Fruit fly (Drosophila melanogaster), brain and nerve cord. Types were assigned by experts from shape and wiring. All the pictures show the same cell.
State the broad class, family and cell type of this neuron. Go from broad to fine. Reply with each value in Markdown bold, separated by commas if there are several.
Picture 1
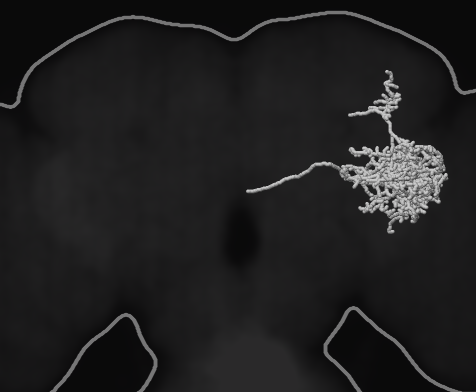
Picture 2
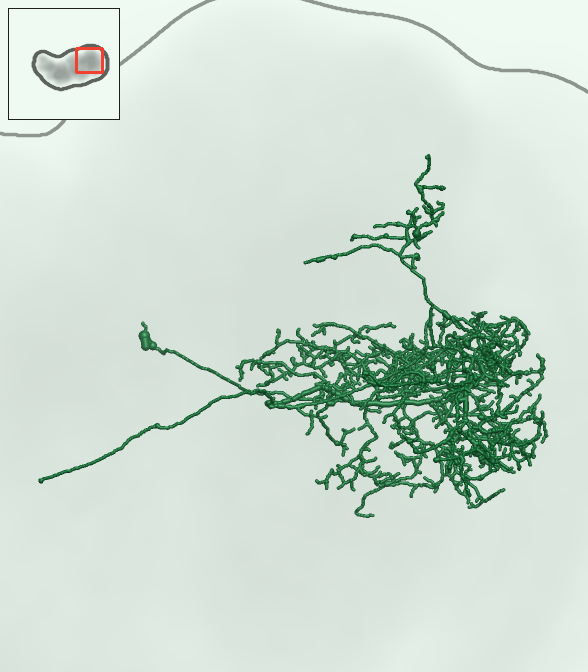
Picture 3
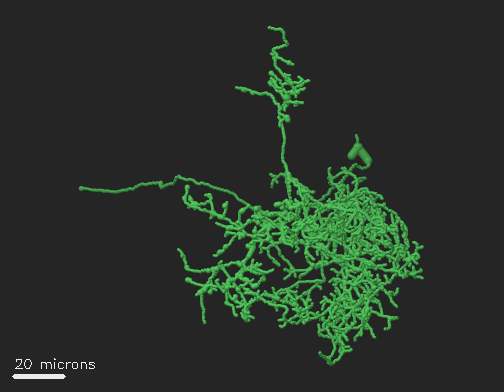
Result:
**central-brain intrinsic neuron**, **hemilineage VLPl&p2_posterior**, **AVLP503**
